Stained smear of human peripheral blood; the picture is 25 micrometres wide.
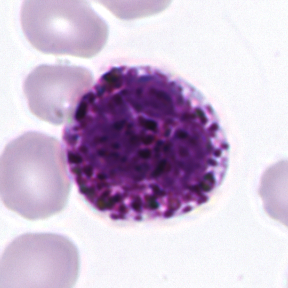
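Basophil, the central cell in a stained peripheral blood smear. Coarse granules, dark purple to almost black and clearly varying in size from one to another, are scattered over the whole cell. Granules lying over the nucleus hide its outline.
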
